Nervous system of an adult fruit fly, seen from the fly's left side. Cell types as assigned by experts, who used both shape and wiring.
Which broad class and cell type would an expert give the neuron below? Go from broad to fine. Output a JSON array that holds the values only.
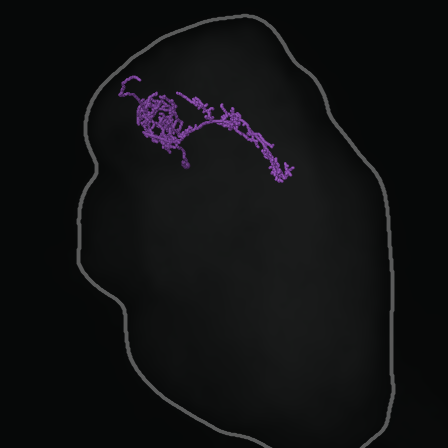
["central-brain intrinsic neuron", "AOTU011"]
